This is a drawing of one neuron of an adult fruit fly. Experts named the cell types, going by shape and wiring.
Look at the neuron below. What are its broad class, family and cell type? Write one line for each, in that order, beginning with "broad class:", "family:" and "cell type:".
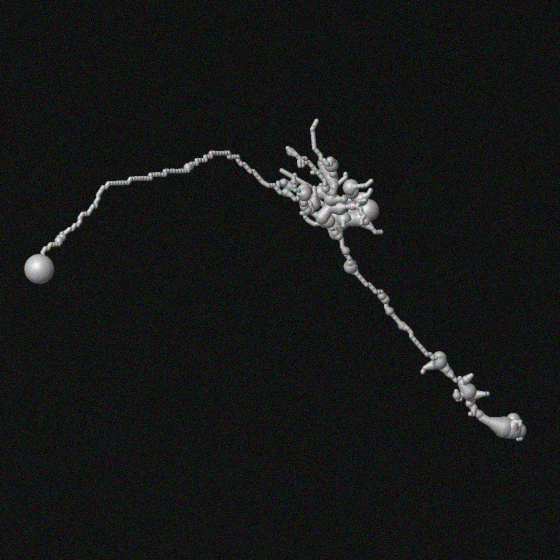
broad class: optic-lobe intrinsic neuron
family: Mi
cell type: Mi9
